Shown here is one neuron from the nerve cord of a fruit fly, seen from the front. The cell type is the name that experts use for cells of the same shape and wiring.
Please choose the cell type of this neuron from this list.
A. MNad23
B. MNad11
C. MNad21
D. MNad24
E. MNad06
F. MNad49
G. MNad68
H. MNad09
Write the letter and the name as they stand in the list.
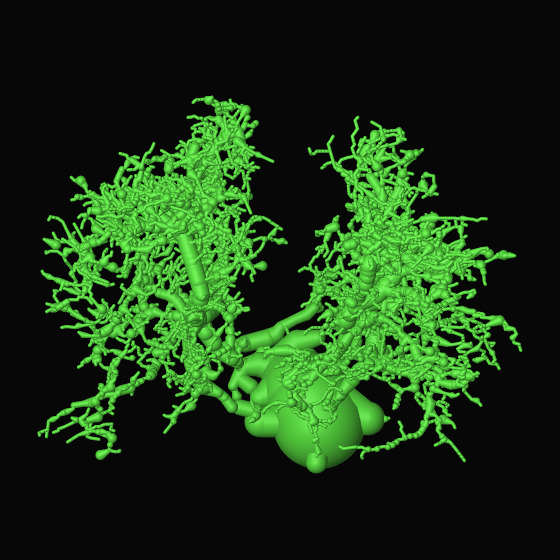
G. MNad68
